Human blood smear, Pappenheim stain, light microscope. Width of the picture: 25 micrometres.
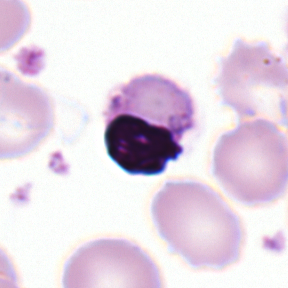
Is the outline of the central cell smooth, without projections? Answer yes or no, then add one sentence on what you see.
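No. The outline of the cytoplasm is slightly ragged and irregular, especially along the top.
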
